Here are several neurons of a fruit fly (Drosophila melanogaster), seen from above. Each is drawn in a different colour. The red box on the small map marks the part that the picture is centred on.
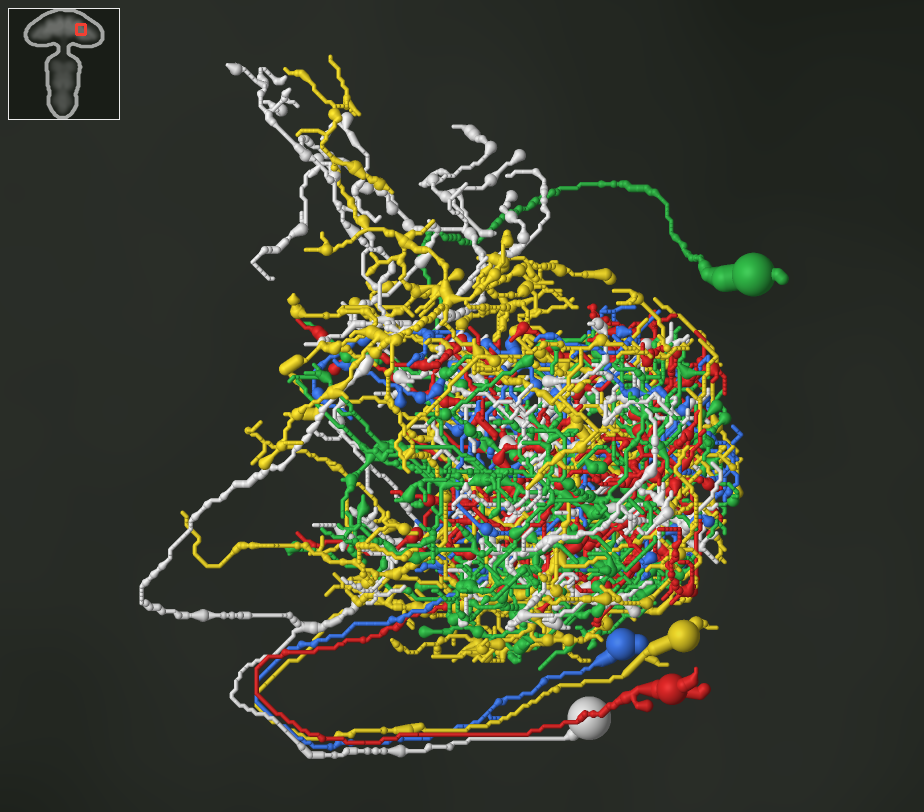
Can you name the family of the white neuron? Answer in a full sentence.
The family is hemilineage SLPp&v1_posterior.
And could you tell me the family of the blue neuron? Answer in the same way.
The family is hemilineage LHp1.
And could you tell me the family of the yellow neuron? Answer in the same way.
The family is hemilineage LHp1.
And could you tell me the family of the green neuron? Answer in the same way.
The family is hemilineage LHl4_dorsal.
